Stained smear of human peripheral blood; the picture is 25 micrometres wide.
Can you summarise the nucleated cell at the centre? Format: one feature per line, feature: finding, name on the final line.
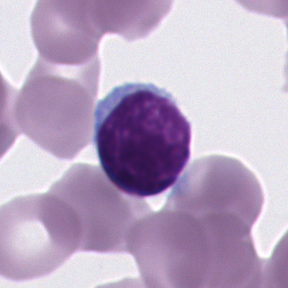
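Outline: roughly round
Nucleus: round, without indentation, about 9 micrometres across
Nuclear share: about 80% of the cell's area
Chromatin: dense, dark purple, in coarse clumps
Cytoplasm: thin pale blue rim, widest at upper left
Name: typical lymphocyte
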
